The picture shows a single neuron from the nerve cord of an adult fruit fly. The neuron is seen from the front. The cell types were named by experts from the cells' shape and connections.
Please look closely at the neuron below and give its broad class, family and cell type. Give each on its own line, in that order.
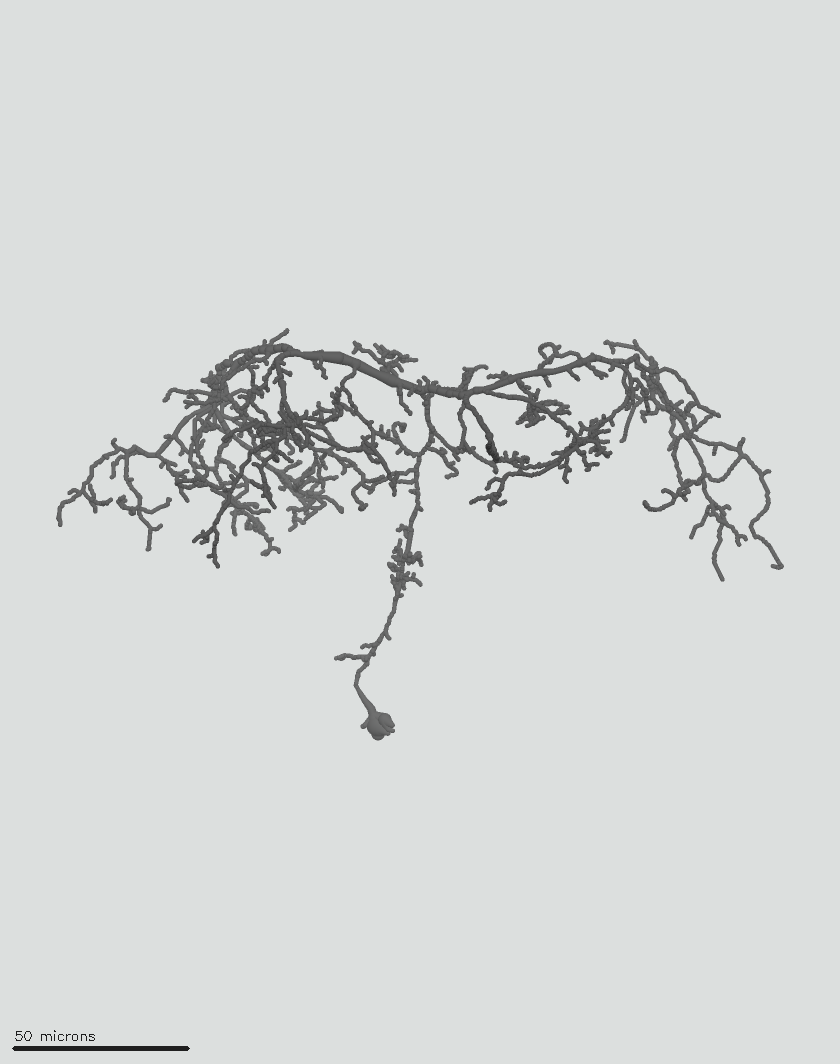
ascending neuron
hemilineage 27X
AN27X011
